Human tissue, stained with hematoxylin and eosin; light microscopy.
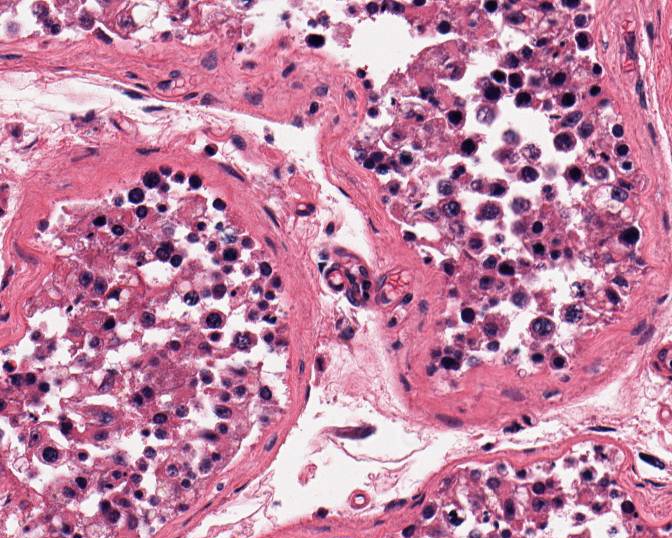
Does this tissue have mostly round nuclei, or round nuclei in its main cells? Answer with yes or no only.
Yes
